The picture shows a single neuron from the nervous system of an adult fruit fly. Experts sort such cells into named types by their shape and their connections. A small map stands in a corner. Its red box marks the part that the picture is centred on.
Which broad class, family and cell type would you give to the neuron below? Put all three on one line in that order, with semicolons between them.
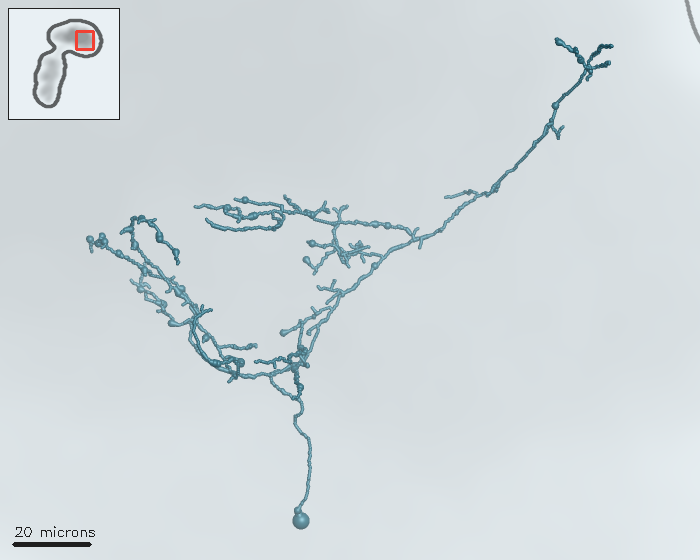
central-brain intrinsic neuron; hemilineage PSp3; CB2975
